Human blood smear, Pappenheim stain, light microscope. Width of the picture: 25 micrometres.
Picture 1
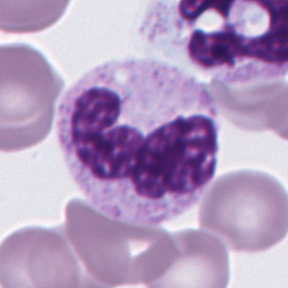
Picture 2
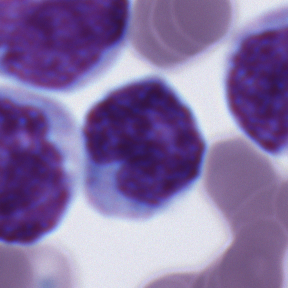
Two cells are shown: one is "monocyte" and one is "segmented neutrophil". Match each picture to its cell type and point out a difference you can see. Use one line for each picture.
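Picture 1: segmented neutrophil. Fine small lilac granules are scattered throughout the cytoplasm.
Picture 2: monocyte. No granules are seen in the cytoplasm.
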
